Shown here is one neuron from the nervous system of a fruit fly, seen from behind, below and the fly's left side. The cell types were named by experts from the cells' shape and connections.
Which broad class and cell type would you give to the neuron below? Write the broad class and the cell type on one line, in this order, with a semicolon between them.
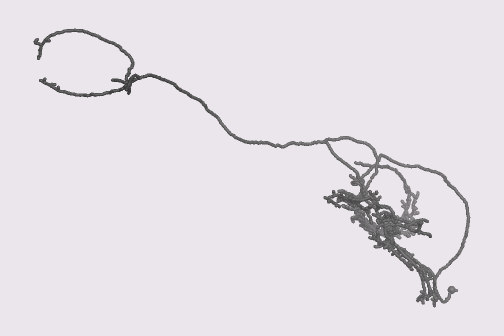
central-brain intrinsic neuron; CL136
